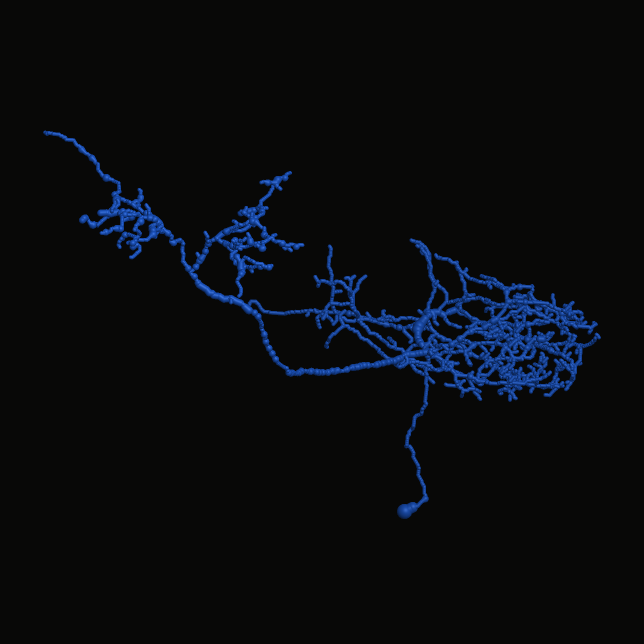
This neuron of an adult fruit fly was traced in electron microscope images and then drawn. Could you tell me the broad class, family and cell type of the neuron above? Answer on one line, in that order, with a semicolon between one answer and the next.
central-brain intrinsic neuron; hemilineage AOTUv3_dorsal; AOTU024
